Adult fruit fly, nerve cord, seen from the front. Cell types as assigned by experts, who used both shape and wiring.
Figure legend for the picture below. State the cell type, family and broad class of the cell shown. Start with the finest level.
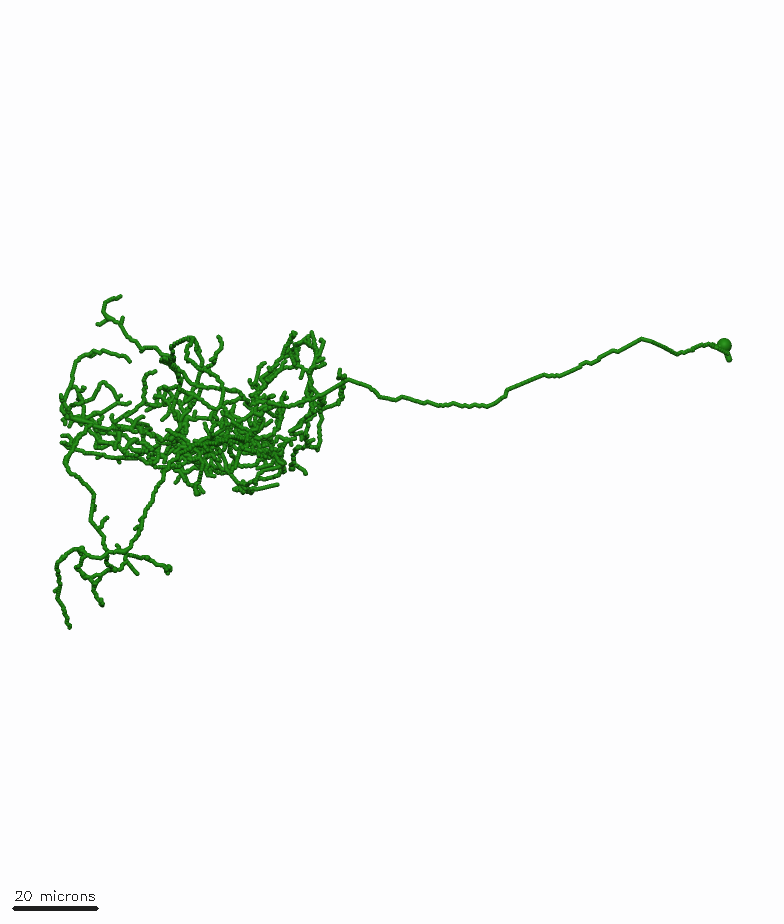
IN09B038; hemilineage 09B; nerve-cord intrinsic neuron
